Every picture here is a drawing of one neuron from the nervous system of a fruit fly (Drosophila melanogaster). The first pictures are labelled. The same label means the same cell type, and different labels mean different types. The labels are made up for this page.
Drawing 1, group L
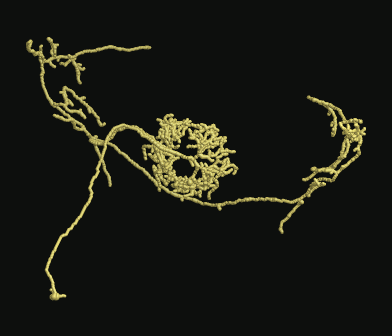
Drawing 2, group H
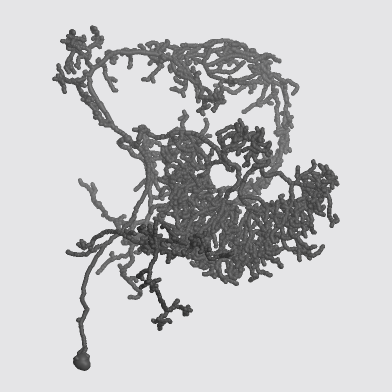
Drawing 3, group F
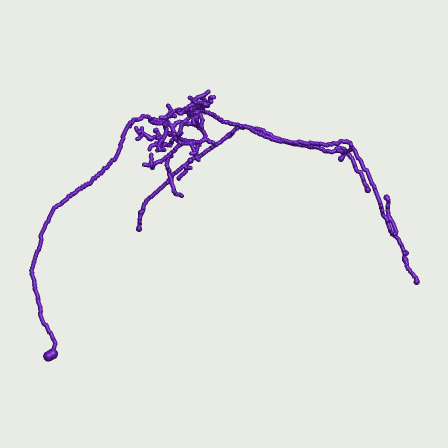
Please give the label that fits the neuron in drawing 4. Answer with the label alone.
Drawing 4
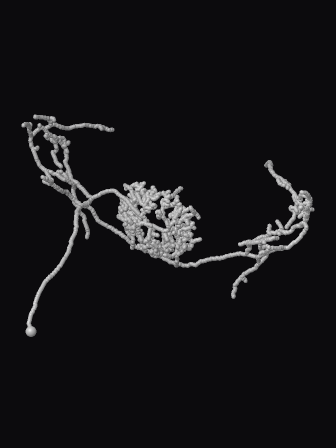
group L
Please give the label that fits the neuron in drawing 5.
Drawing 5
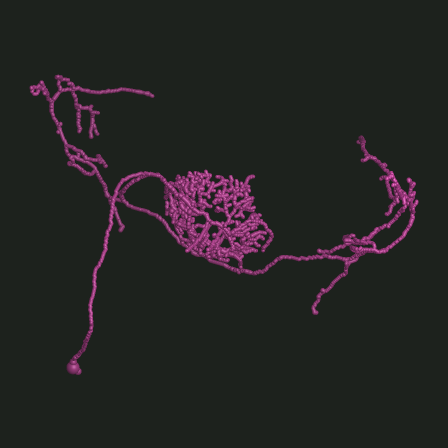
group L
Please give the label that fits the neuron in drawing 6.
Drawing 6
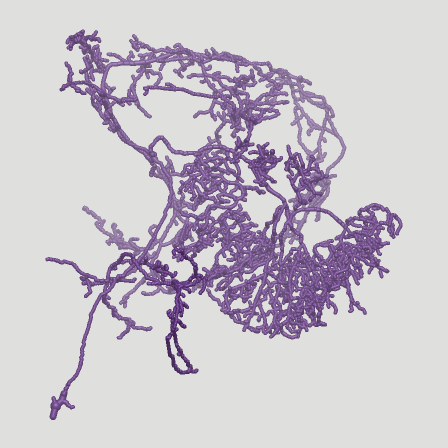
group H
